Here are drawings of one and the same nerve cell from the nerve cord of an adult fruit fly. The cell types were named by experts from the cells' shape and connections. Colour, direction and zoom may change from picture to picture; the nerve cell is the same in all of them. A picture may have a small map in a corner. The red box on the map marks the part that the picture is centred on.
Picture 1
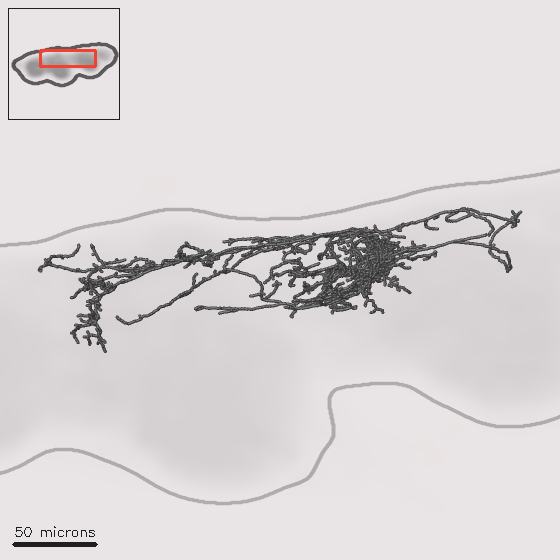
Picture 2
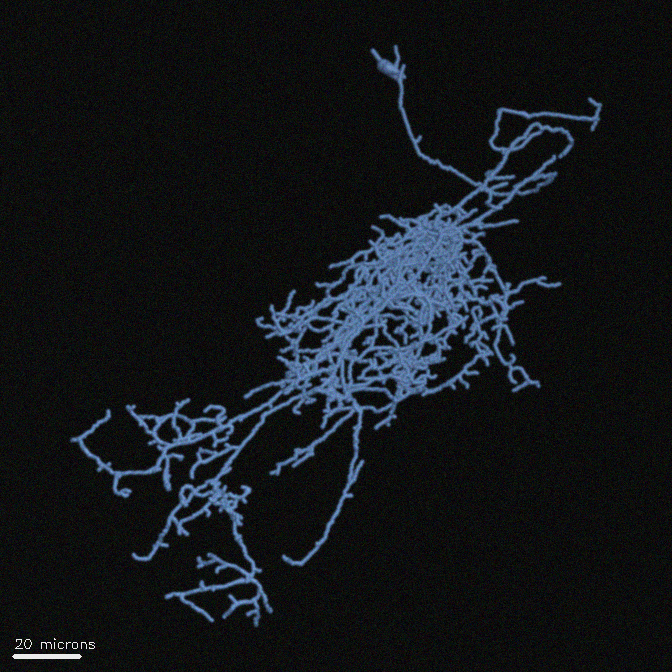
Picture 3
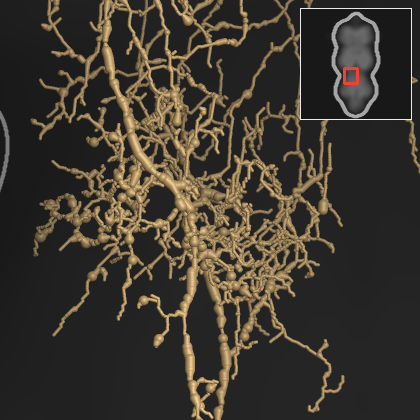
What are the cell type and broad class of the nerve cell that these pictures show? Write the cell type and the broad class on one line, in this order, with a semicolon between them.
INXXX119; nerve-cord intrinsic neuron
